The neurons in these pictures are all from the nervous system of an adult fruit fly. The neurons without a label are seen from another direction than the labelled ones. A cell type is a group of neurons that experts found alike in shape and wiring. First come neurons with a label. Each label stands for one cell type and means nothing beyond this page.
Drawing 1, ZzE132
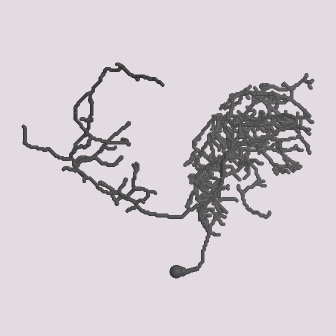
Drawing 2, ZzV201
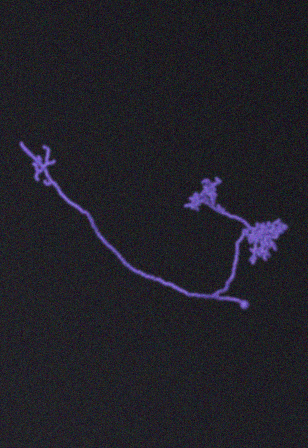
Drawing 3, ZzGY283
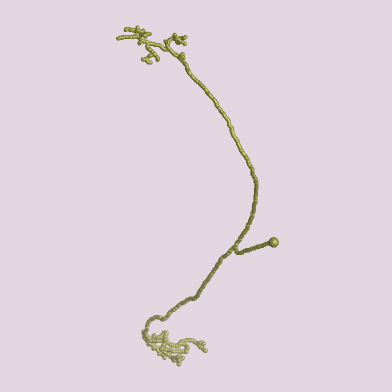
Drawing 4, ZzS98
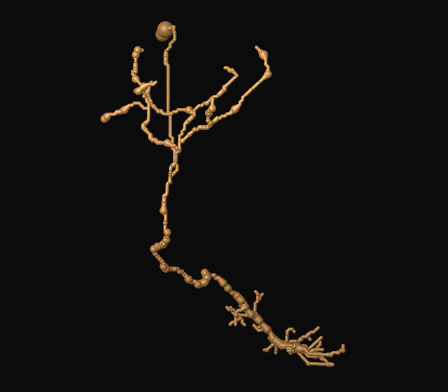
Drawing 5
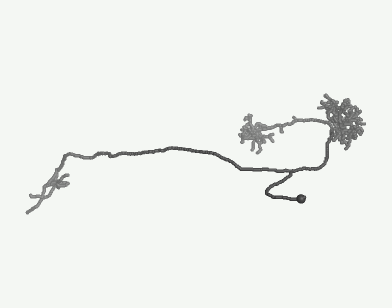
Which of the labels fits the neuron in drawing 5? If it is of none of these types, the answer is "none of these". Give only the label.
ZzV201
